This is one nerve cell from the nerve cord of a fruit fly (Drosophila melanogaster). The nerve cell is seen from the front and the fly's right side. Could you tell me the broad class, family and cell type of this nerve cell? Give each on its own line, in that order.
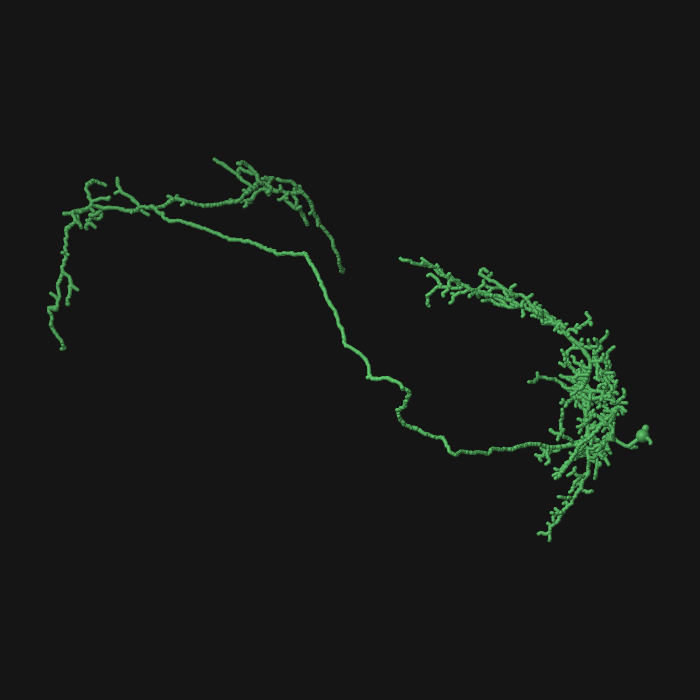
nerve-cord intrinsic neuron
hemilineage 18B
IN18B027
